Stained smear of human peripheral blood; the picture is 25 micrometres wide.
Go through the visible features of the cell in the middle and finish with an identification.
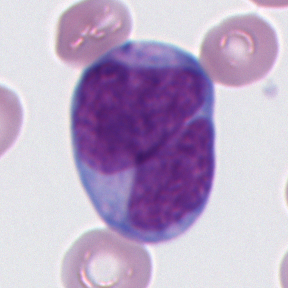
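Cytoplasm pale blue; widest at lower left, thin rim along right side. No distinct granules visible. Cell surface without projections or blebs. Cell: atypical promyelocyte.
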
